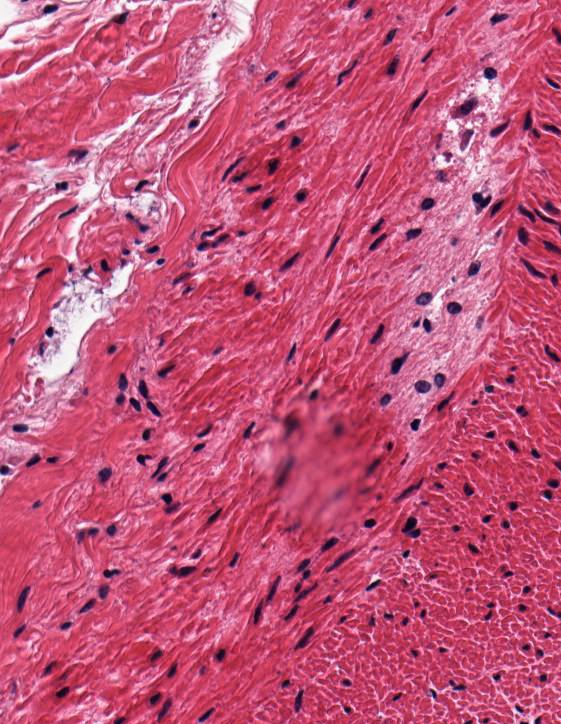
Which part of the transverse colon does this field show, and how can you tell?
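This is smooth muscle. At the lower right, fibres cut across form small, tightly packed pink polygonal profiles with scattered dark nuclei.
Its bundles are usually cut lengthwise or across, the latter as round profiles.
In the longitudinally cut fibres the nuclei are elongated, dark-staining and parallel to the fibres, and the cytoplasm stains strongly eosinophilic pink throughout.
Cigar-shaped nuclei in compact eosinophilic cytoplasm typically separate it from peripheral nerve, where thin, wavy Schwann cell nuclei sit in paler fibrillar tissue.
At the upper left, wavy pink fibre bundles are separated by white slit-like clefts.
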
